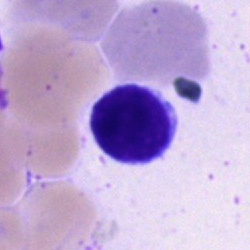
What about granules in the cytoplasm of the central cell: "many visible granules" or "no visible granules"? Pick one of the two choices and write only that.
No visible granules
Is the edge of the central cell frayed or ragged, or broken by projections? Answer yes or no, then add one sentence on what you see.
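No. The cell has a round, smooth outline.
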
